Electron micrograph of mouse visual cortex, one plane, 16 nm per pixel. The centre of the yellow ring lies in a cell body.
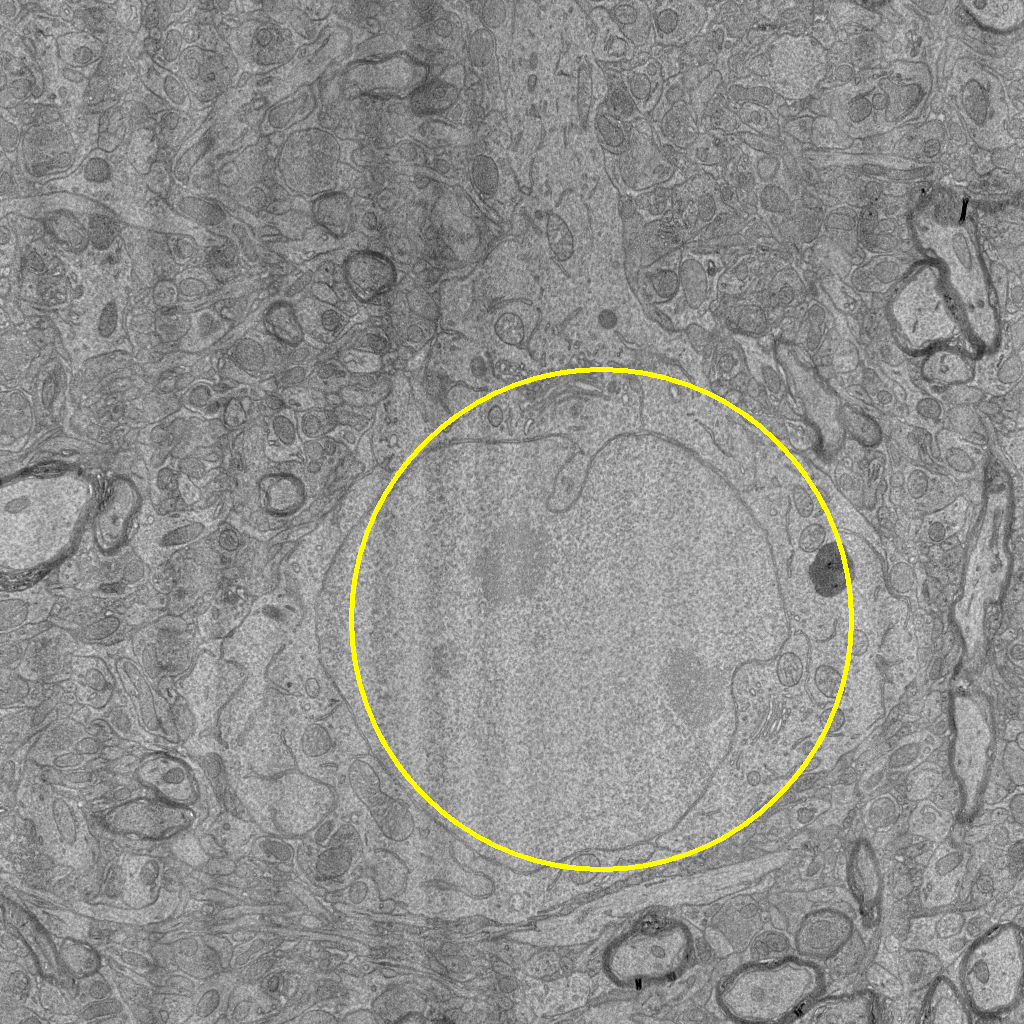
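Excitatory neuron, mouse visual cortex. The pale, roughly round nucleus shows its whole outline; near the top the envelope folds deeply and narrowly inward. In the cytoplasm, stacked Golgi membranes lie to the nucleus's lower right and one very dark rounded body at its right edge.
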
